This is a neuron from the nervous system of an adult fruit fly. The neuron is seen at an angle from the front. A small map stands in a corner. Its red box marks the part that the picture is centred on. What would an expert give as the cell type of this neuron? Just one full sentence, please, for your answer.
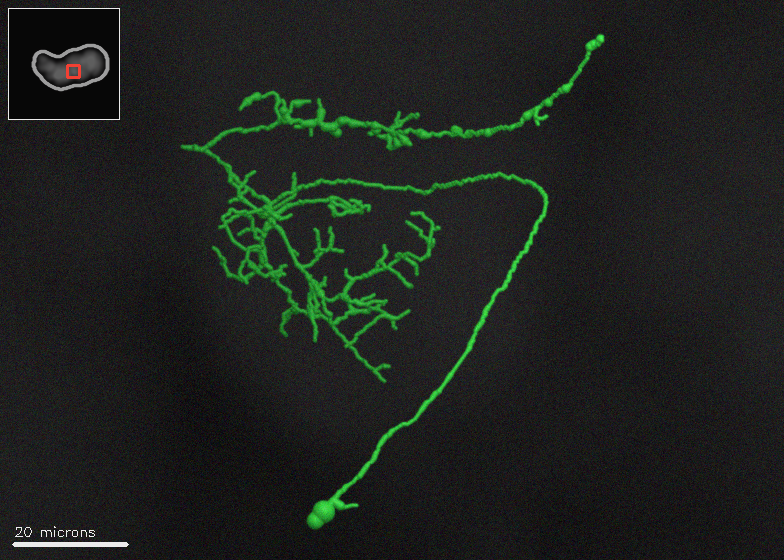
It is WED032 that is the cell type of the neuron.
